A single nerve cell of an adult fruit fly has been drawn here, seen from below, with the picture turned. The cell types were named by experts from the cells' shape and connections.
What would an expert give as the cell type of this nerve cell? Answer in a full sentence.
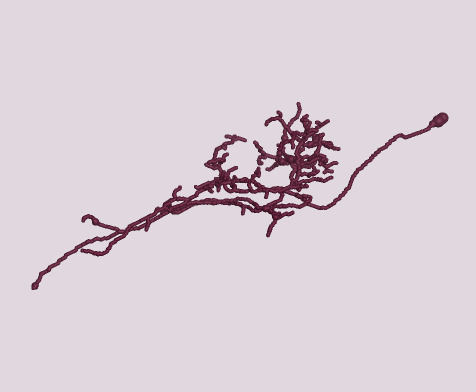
The cell type is IN01B084.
